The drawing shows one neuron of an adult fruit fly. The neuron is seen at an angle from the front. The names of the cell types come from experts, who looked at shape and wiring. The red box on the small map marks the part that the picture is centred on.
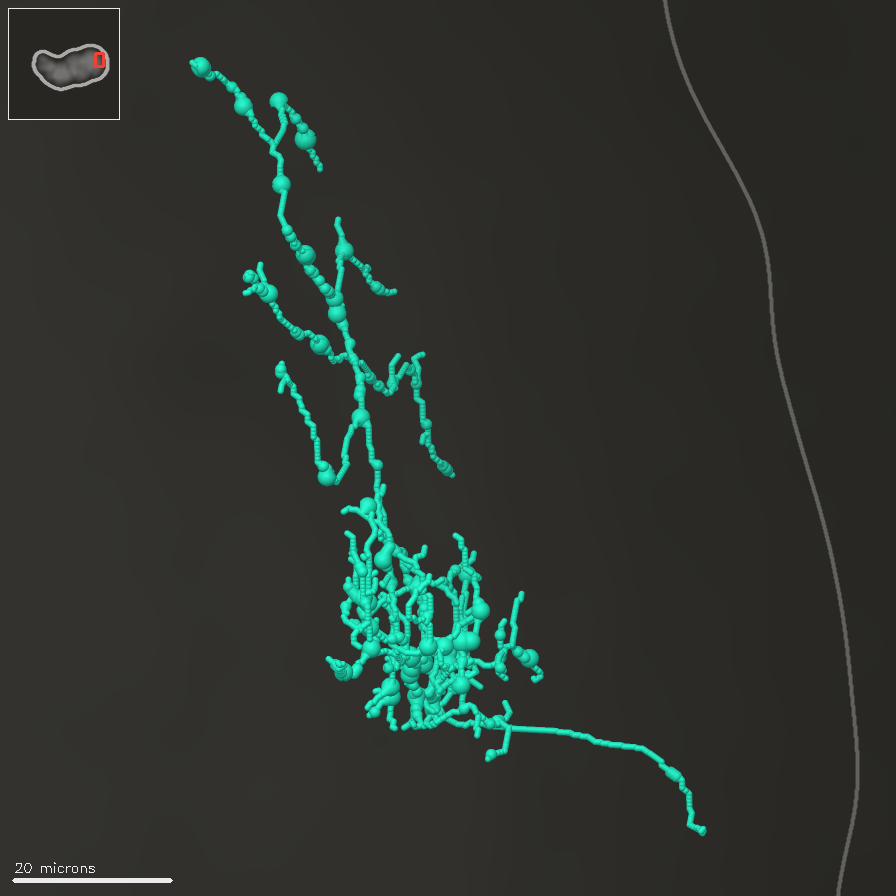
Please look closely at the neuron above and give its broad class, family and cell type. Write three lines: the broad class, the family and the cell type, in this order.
optic-lobe intrinsic neuron
Cm
Cm8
